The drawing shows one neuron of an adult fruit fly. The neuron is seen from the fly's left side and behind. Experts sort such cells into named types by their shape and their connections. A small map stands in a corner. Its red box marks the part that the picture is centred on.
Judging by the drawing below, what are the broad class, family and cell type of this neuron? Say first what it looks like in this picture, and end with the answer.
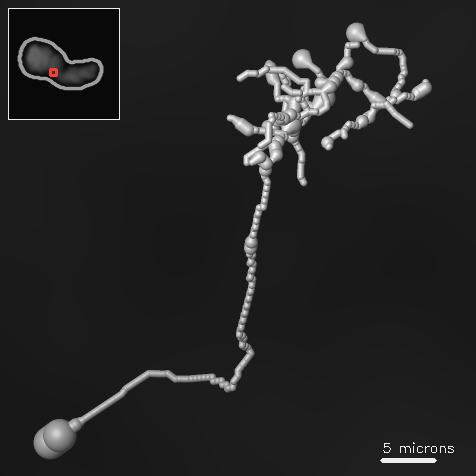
The cell body is at the lower left of the picture. From top to bottom in the picture it spans about 40 microns. Its broad class is optic-lobe intrinsic neuron. The family is Cm. The cell type is Cm1.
